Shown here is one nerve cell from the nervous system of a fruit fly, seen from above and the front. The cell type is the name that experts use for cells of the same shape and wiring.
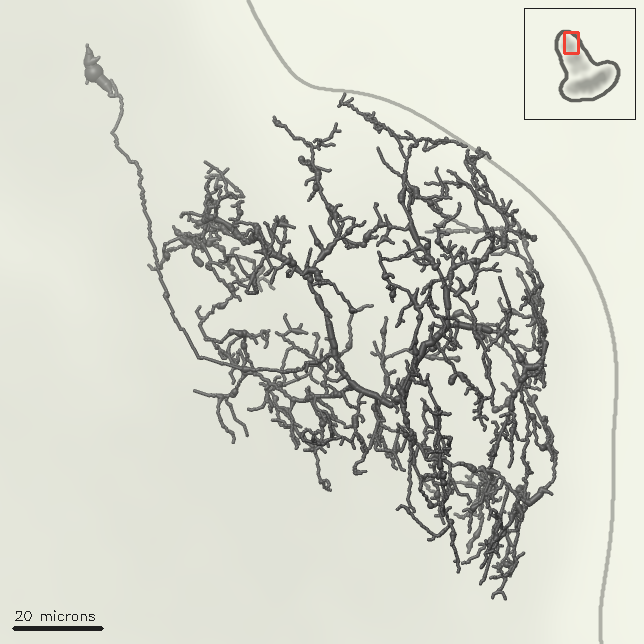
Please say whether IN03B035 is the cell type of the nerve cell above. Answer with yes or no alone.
yes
